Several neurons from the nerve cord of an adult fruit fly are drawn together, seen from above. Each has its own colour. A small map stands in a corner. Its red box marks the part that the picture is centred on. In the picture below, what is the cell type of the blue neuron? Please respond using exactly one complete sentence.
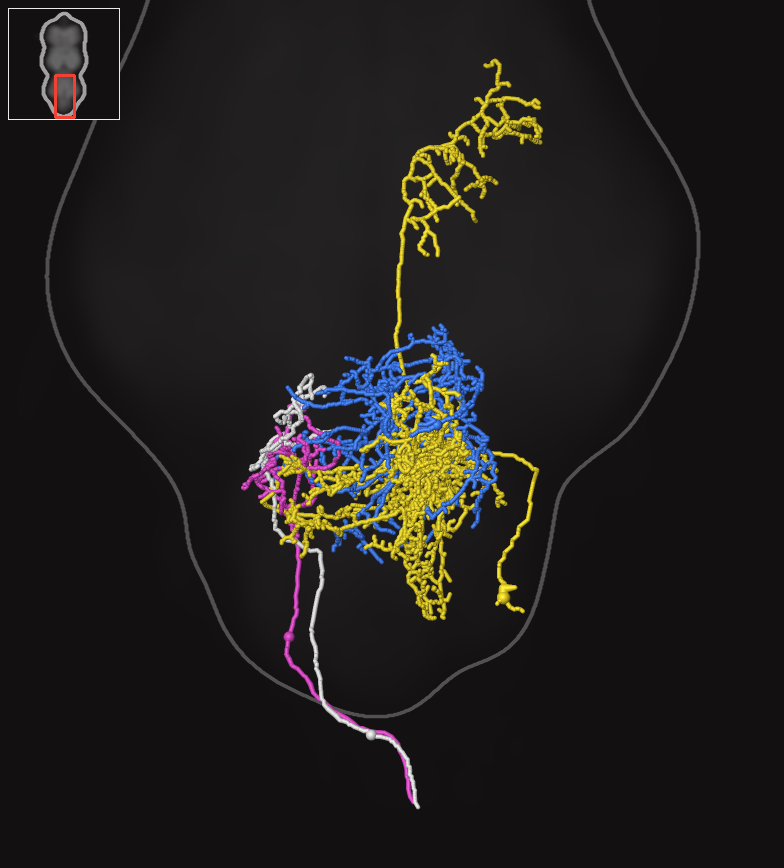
By its cell type, the neuron is INXXX416.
